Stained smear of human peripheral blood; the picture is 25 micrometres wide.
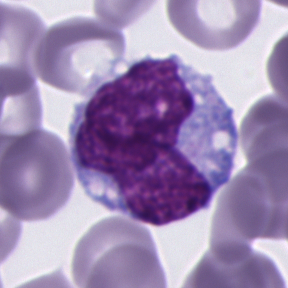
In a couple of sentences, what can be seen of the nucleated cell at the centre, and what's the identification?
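Let me see, the outline looks roughly round. There's a deep notch on the right side of the nucleus, yet the nucleus stays one continuous mass, not split into separate lobes. The cytoplasm is pale grey-blue. It is a monocyte.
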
